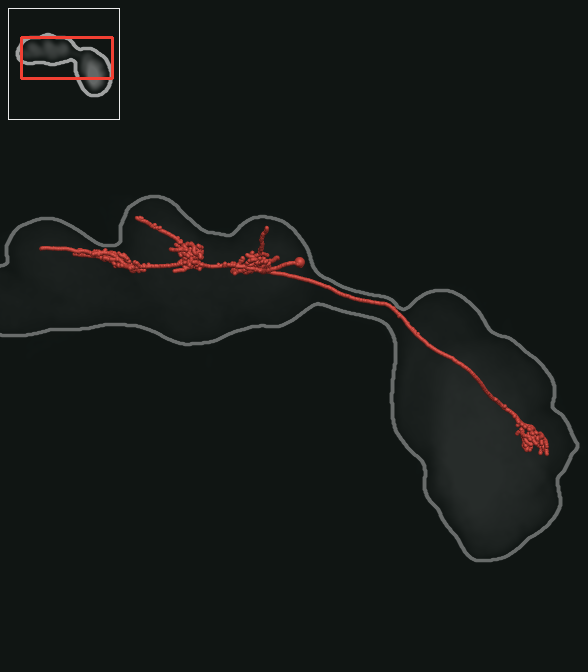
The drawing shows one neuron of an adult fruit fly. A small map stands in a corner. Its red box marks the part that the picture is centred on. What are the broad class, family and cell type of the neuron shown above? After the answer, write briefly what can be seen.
This is an ascending neuron. Its family is hemilineage 08B. Its cell type is AN08B018. Its cell body lies in the middle of the picture. As drawn here it is wider than it is tall.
